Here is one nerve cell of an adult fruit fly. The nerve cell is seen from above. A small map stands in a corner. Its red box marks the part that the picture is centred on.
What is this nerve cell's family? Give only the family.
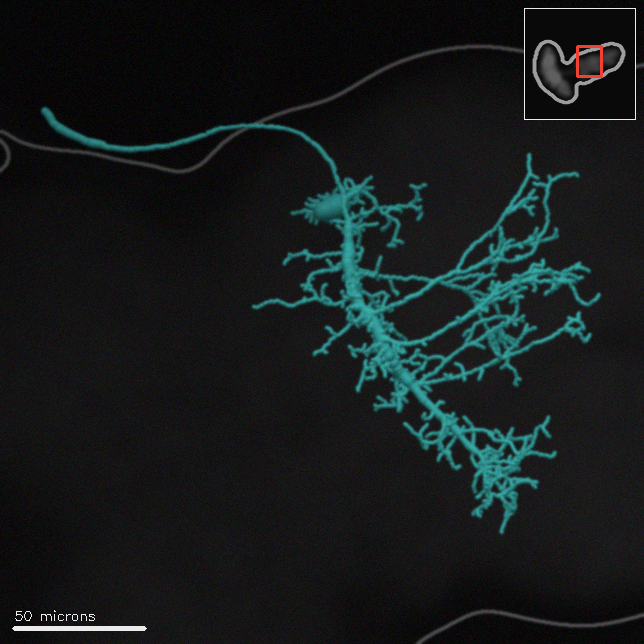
hemilineage 16B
